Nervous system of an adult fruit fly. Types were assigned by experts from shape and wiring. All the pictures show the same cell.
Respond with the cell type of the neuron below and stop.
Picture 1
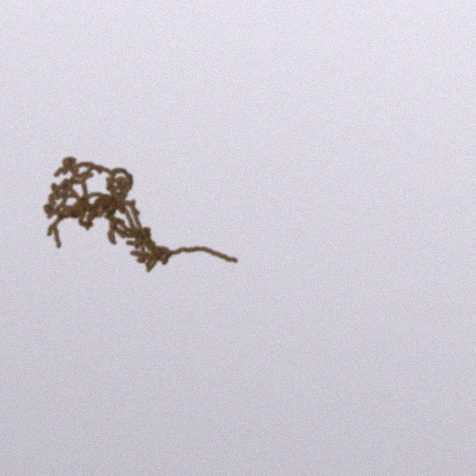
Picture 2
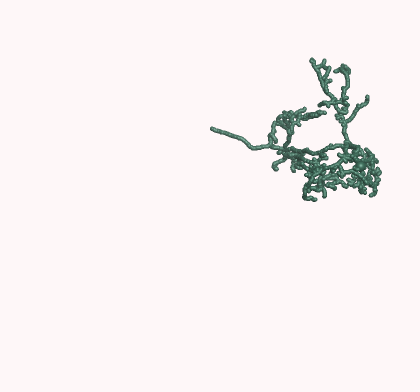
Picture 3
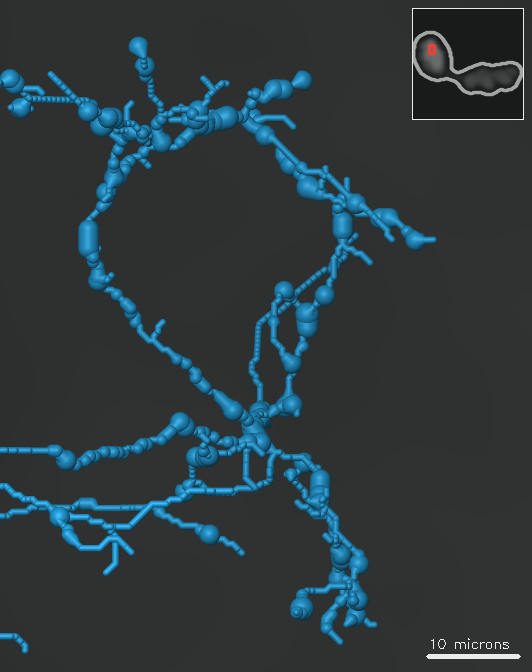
AVLP212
